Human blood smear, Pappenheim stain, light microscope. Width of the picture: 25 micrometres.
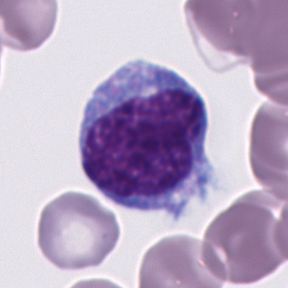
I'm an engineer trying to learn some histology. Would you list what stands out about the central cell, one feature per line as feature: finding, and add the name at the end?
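Edge: lower right frayed into fine, ragged projections
Nucleus: single rounded-oval mass, no lobes
Position: nucleus toward lower part, widest cytoplasm rim above
Cytoplasm: small pale patch against upper edge of nucleus
Size: about 1.75 times as wide as a whole red cell shown
Nuclear share: about 70% of cell area
Name: monocyte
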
